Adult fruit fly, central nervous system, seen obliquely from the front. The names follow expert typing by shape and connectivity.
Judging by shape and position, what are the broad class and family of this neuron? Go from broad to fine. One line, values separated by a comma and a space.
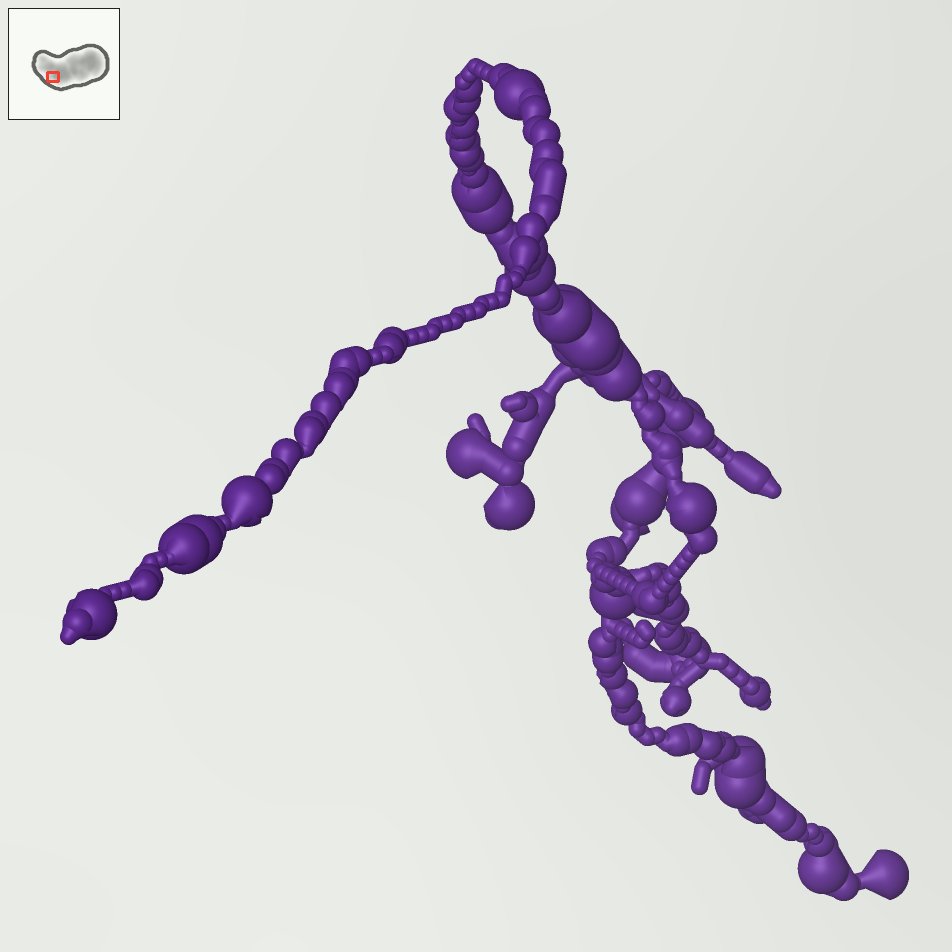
sensory neuron entering the nerve cord, class mechanosensory tactile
